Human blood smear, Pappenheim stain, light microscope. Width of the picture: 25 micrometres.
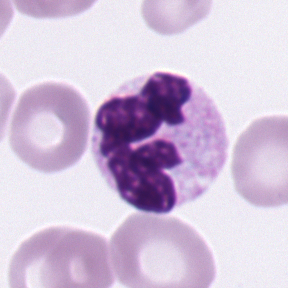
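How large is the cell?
About 12 micrometres across, with a round, smooth outline.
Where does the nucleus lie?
Toward the left of the cell; its chromatin is dark purple and coarsely clumped.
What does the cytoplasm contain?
Fine, evenly scattered pinkish-violet granules set in pale pinkish-lilac cytoplasm.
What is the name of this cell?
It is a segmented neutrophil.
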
